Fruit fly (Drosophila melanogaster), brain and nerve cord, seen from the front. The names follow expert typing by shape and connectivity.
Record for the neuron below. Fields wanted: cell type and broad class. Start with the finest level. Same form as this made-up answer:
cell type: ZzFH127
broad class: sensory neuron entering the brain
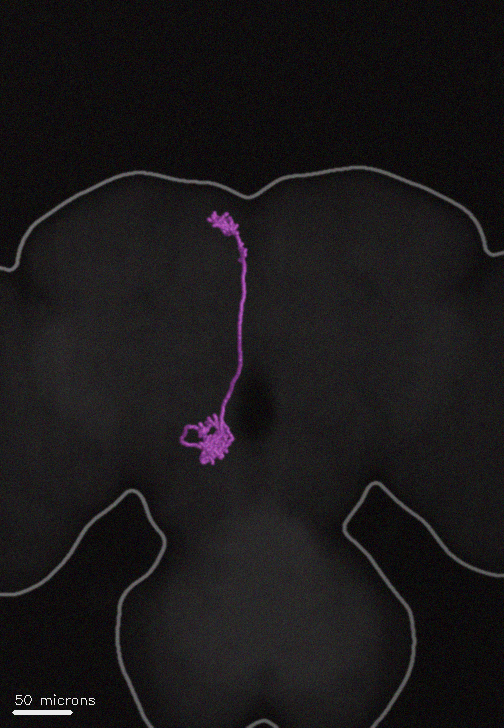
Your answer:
cell type: GNG534
broad class: central-brain intrinsic neuron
